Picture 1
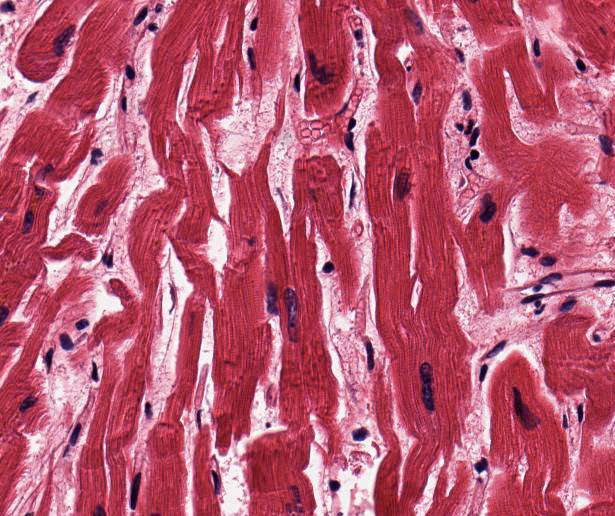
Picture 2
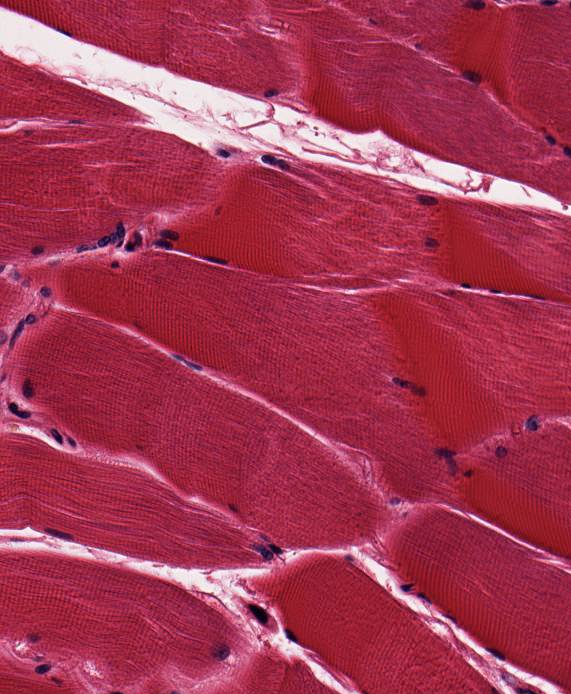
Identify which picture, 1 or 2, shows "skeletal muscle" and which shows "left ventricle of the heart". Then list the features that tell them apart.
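Quick answer: picture 1 is the left ventricle of the heart, picture 2 is skeletal muscle. Both have fine cross-striations, and in both the fibre cytoplasm stains deep pink-red. In the ventricle, most fibres run roughly vertically from top to bottom of the field, branching and joining their neighbours. In the skeletal muscle, the striations are regular and transverse along each fibre, and the nuclei sit at the fibre edges just beneath the borders, dark purple, elongated and flattened parallel to the fibre length.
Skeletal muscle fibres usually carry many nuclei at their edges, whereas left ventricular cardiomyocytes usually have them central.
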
